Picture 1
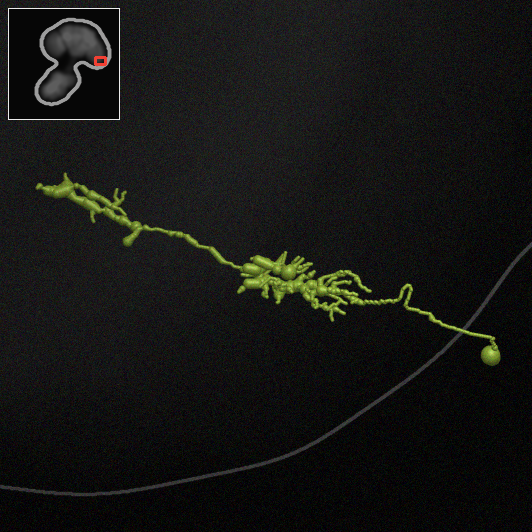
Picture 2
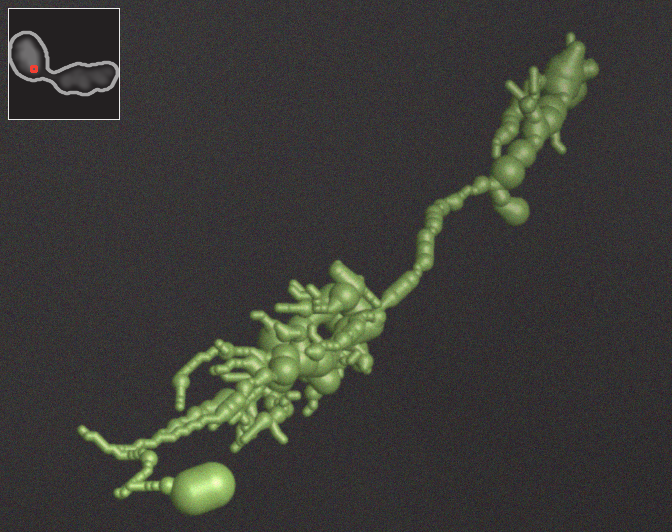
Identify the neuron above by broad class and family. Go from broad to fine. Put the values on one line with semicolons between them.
optic-lobe intrinsic neuron; Mi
